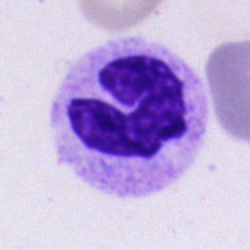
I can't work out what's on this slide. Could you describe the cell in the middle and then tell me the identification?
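The nucleus forms one continuous mass rather than separate lobes linked by thin strands. Its chromatin is dense, dark purple and coarsely clumped. A wide rim of pale lilac-pink cytoplasm surrounds it, with fine lilac granules scattered throughout. This cell is a band neutrophil.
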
